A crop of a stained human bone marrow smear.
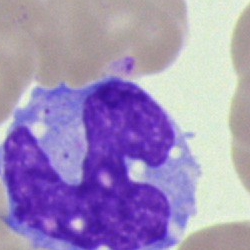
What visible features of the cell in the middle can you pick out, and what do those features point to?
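First, the cytoplasm: a moderate amount, pale greyish-blue, most of it in the upper-left bay enclosed by the nuclear fold. Second, granulation: only a few fine reddish-purple dots scattered about, nothing dense. Third, the nucleus: a few small clear round spots lie along its right edge. Fourth, the outline: irregular, with small ruffled projections along the edge of the cytoplasm. The cell is a monocyte.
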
